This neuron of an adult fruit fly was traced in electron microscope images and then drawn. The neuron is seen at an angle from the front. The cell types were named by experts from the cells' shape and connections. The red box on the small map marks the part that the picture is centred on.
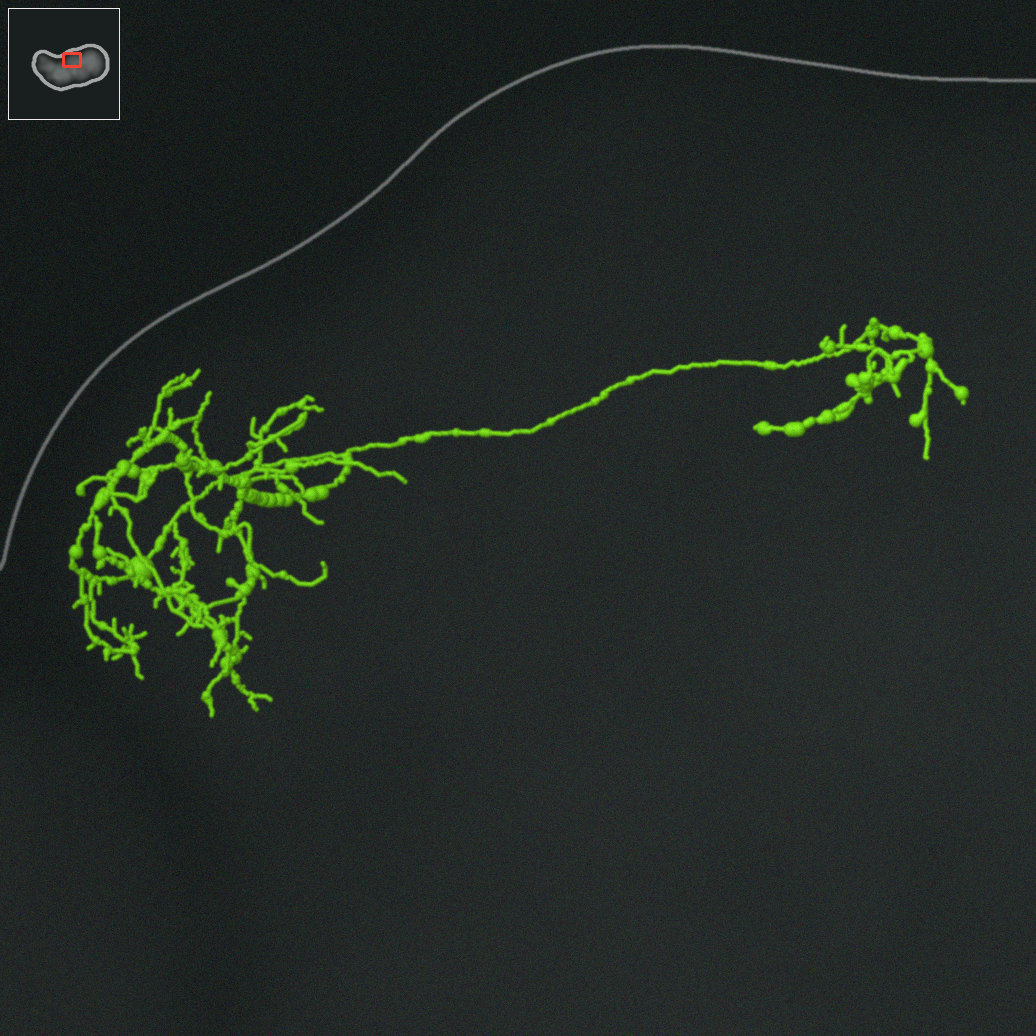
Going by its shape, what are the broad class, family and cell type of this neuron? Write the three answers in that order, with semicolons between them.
central-brain intrinsic neuron; hemilineage DL2_dorsal; LHPV5a2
